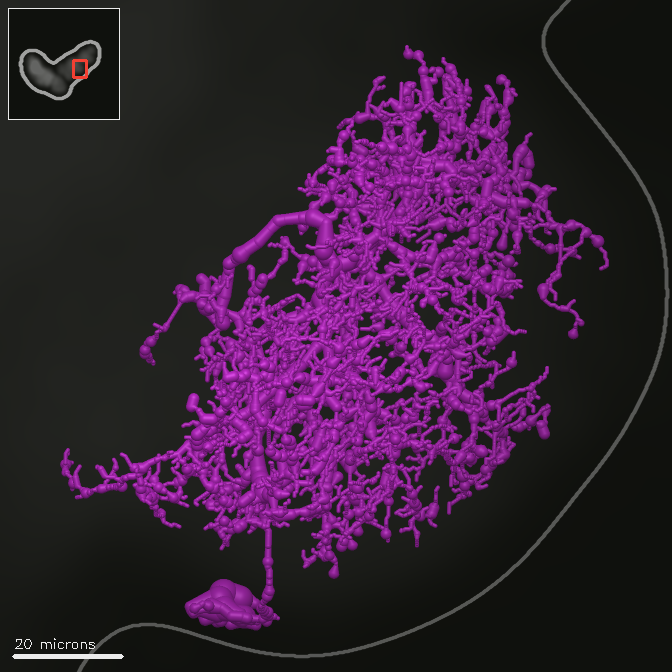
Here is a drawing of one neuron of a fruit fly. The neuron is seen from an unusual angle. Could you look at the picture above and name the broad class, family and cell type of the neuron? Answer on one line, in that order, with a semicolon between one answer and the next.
nerve-cord intrinsic neuron; hemilineage 08A; IN08A002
